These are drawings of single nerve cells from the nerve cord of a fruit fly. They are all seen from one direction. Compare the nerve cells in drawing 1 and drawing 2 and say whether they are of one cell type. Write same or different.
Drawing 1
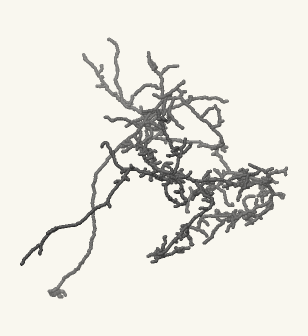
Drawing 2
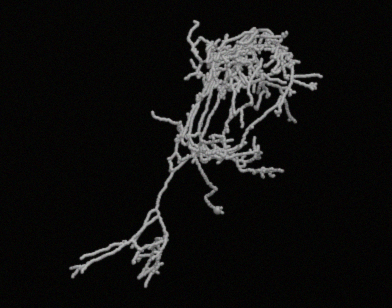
different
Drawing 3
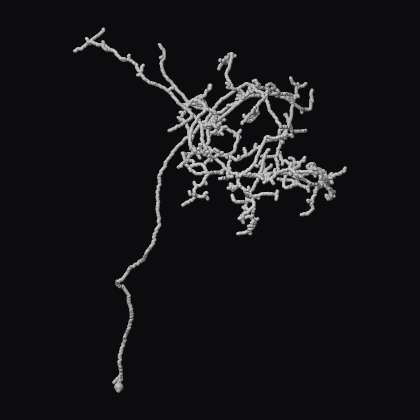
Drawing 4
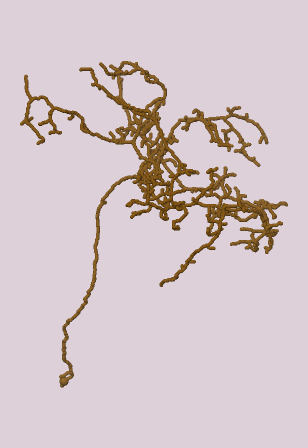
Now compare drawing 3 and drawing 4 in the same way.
same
